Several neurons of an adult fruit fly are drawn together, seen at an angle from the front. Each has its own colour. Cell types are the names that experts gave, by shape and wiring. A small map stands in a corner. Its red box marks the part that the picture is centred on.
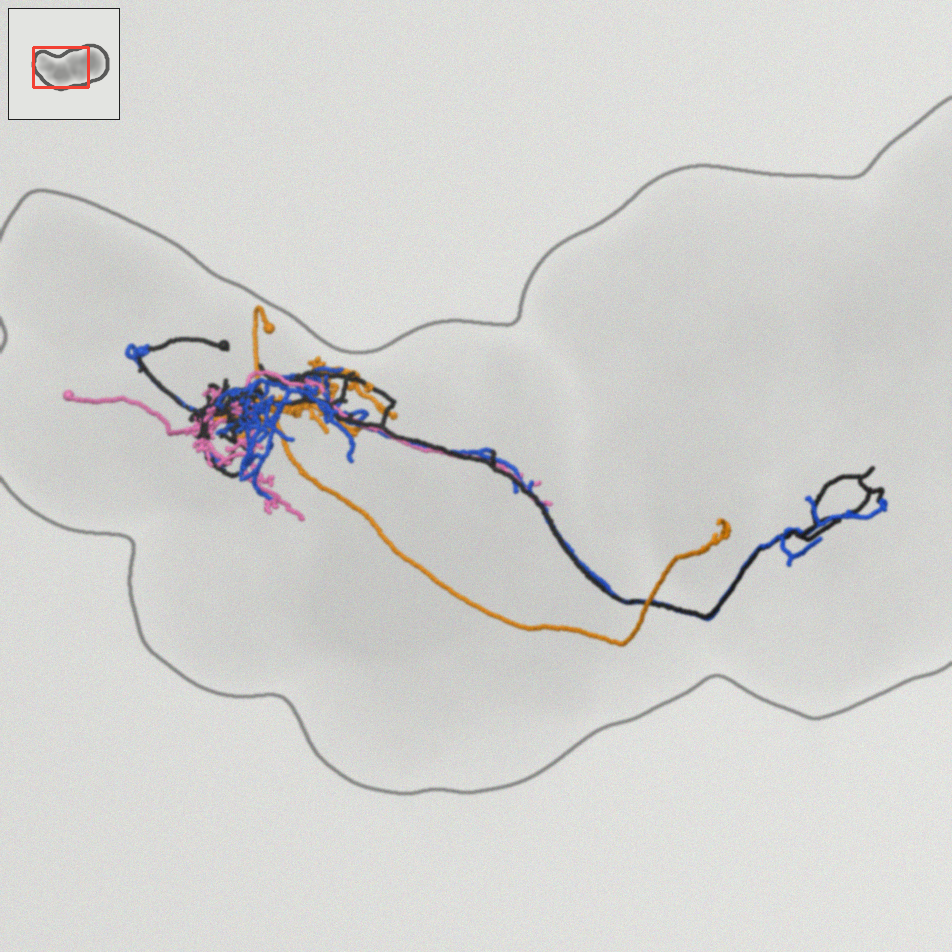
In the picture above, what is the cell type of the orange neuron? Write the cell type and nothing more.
AN19B061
